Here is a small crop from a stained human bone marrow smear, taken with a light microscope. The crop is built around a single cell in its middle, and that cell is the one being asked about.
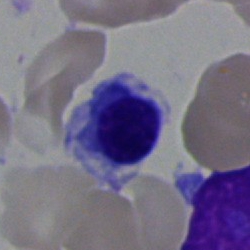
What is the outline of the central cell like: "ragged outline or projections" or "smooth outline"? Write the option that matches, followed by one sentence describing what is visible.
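Ragged outline or projections. The outline of the cell is irregular and ragged rather than smoothly round.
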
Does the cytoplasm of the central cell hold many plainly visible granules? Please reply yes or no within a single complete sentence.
No, no granules can be seen in the cytoplasm of this cell.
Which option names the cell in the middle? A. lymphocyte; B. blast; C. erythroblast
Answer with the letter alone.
C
